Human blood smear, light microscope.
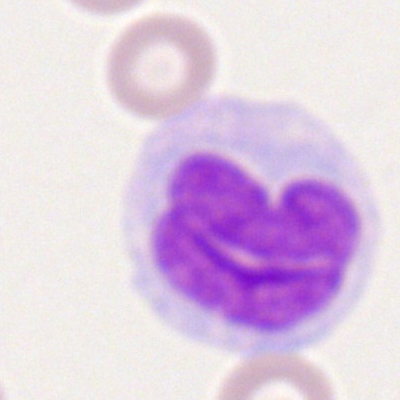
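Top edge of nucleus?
V-shaped notch.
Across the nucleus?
Pale curved cleft, roughly left to right; nucleus looks folded.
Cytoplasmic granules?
None distinct.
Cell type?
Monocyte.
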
